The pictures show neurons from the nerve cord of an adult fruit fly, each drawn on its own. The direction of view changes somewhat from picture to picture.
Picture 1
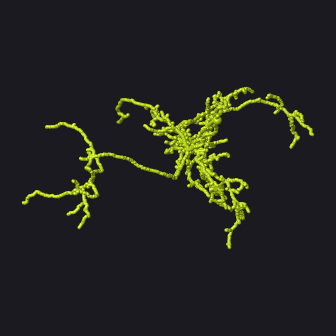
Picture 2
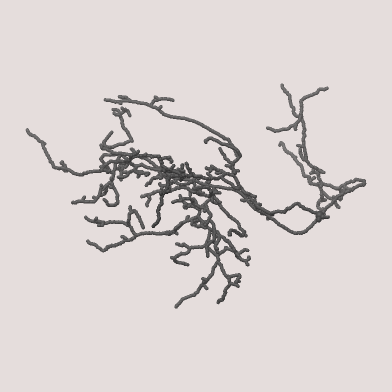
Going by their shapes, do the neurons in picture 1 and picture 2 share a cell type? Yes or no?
yes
